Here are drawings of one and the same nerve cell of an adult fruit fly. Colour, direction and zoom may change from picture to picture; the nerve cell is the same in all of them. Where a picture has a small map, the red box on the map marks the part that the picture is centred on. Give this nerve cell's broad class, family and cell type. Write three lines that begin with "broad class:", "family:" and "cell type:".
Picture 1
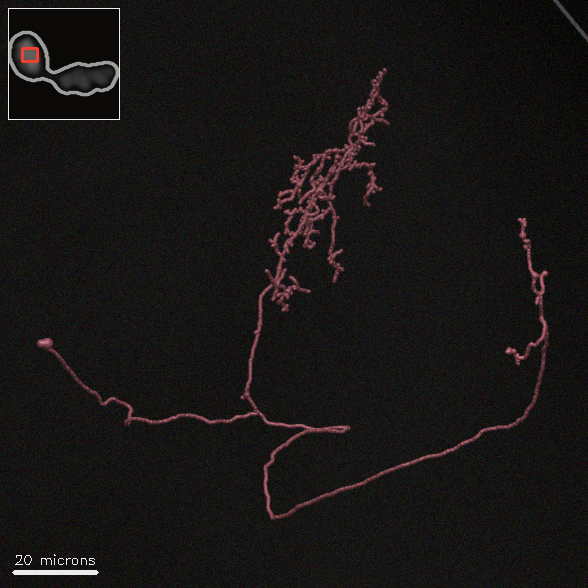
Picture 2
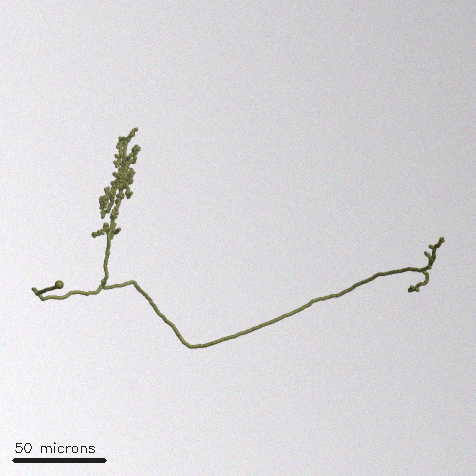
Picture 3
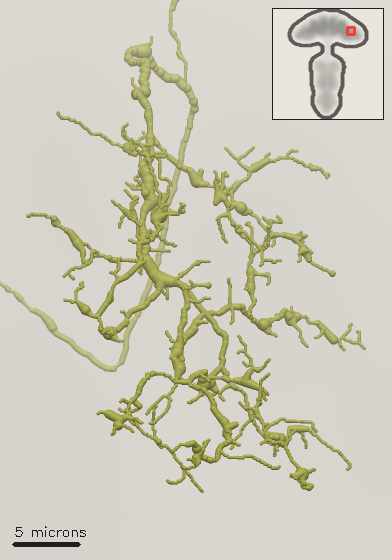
broad class: visual projection neuron
family: MeVP
cell type: MeVP6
